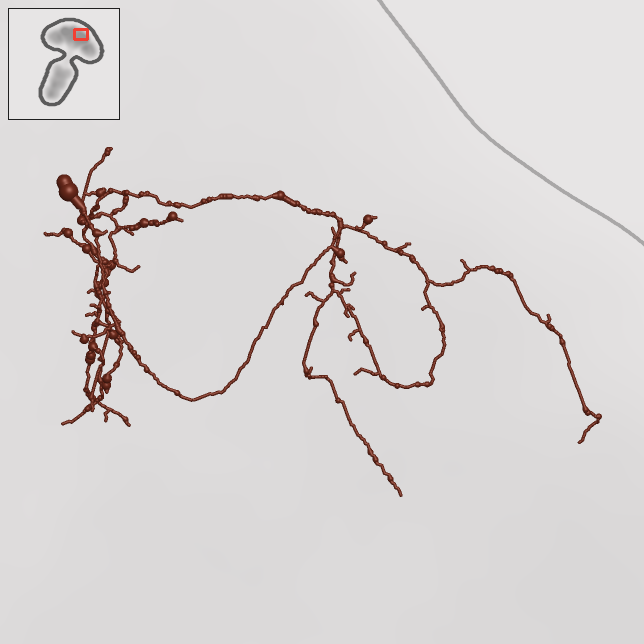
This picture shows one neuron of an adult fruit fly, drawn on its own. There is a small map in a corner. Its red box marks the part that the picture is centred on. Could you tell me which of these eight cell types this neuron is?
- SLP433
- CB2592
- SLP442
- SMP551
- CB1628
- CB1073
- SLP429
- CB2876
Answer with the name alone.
CB2876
